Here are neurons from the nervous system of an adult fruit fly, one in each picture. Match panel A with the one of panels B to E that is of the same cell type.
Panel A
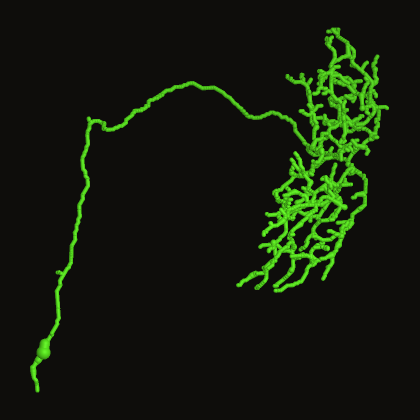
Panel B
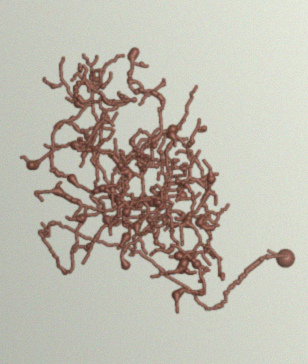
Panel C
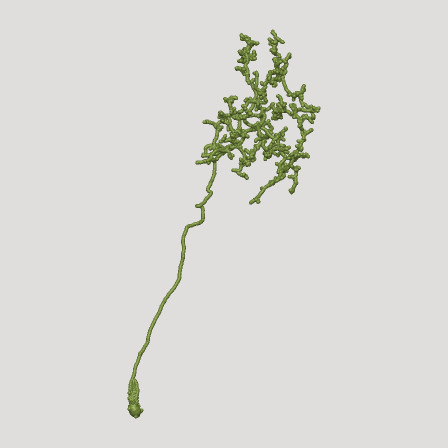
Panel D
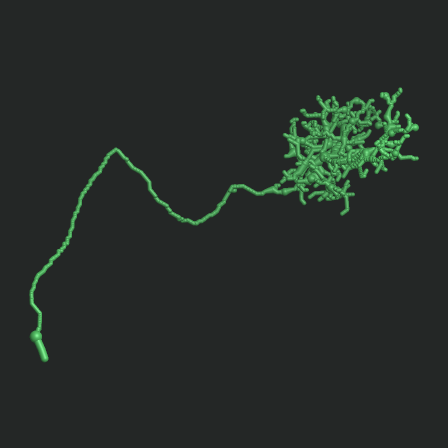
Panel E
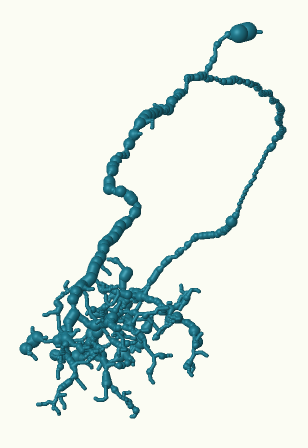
Panel C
